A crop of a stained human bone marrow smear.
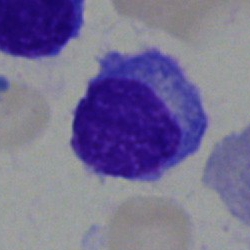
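Plasma cell, central cell of a stained human bone marrow smear. Nucleus off-centre, pushed toward lower left; no nucleolus visible. Blue cytoplasm, mostly upper right of nucleus, without distinct granules.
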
